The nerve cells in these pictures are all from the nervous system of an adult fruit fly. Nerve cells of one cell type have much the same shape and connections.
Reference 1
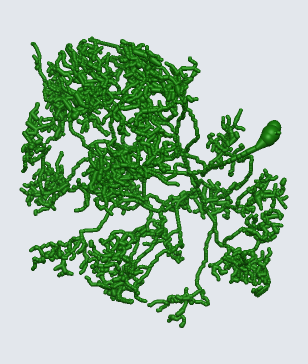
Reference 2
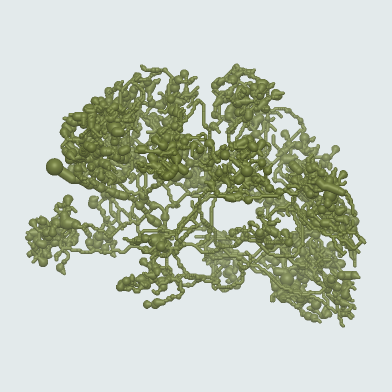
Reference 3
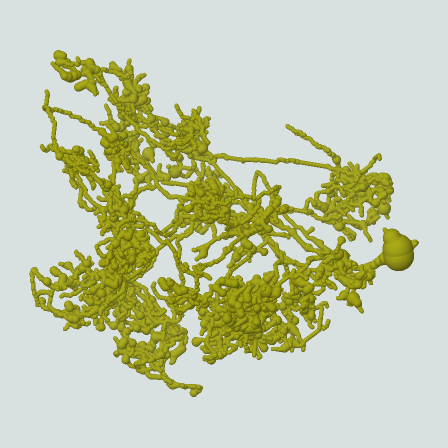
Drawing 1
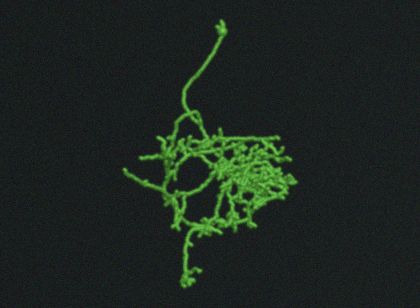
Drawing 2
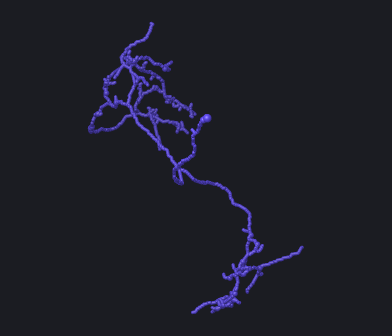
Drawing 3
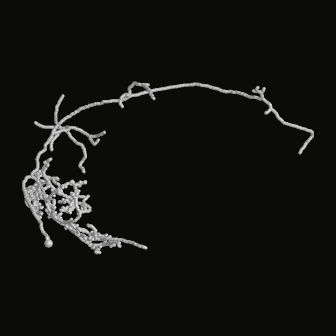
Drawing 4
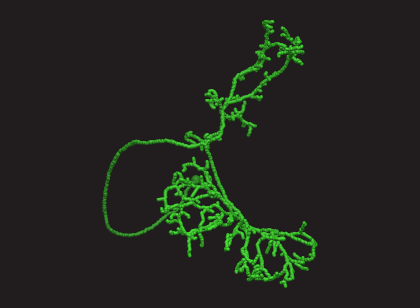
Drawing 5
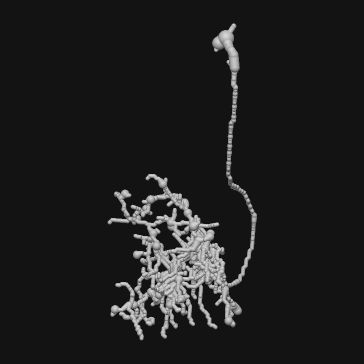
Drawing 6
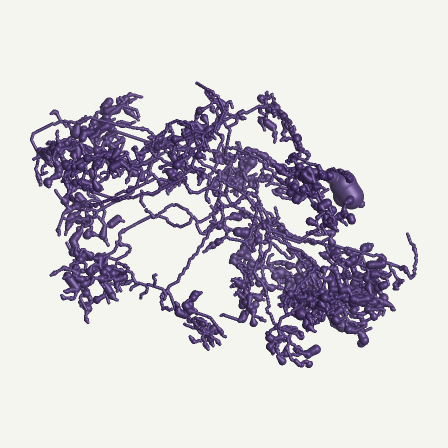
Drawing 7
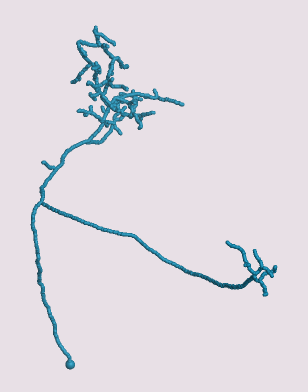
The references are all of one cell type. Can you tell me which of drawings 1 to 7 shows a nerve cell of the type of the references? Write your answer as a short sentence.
The nerve cell in drawing 6 is of the same cell type.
